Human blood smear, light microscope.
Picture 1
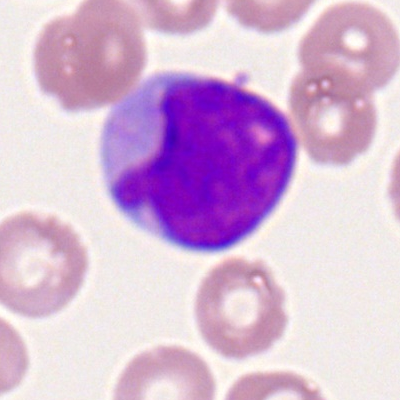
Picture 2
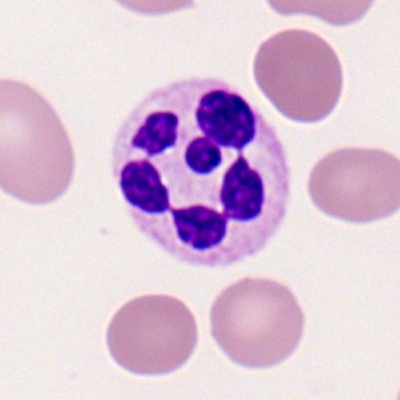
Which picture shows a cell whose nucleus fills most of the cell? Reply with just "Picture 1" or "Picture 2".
Picture 1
